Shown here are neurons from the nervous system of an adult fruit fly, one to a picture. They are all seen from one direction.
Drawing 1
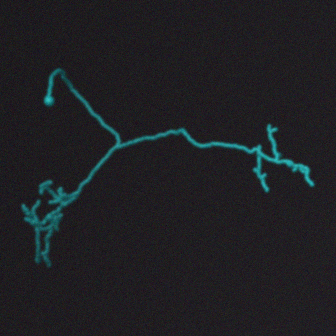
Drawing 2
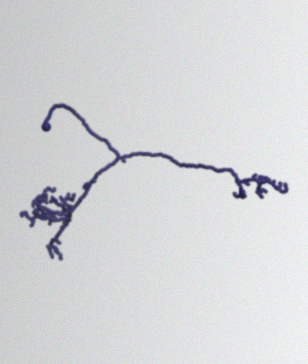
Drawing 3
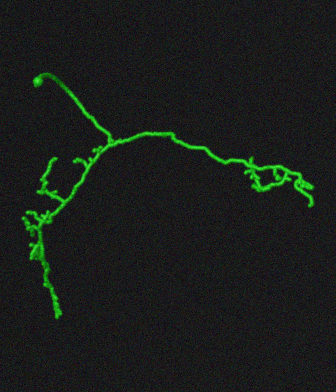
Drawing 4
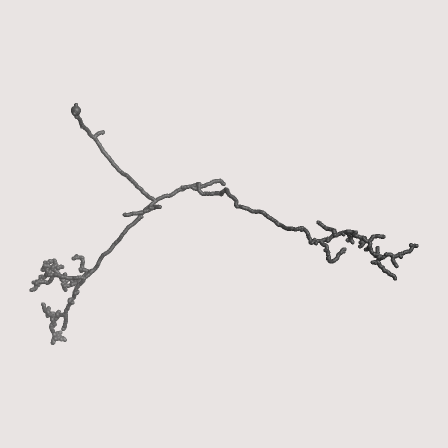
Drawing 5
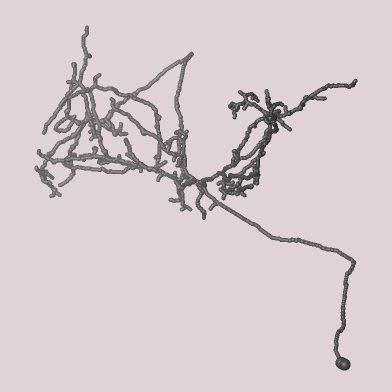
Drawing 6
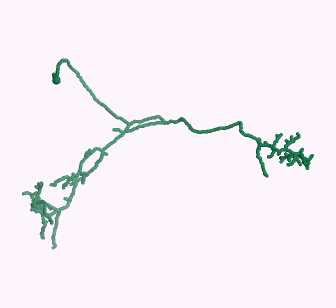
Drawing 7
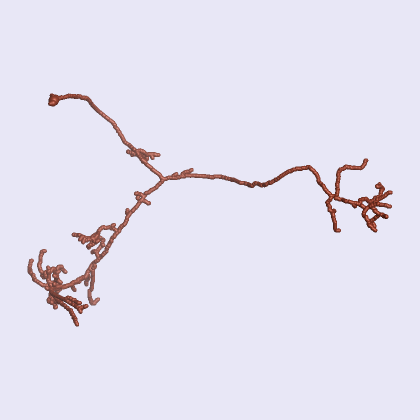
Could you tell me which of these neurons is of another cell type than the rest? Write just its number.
5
